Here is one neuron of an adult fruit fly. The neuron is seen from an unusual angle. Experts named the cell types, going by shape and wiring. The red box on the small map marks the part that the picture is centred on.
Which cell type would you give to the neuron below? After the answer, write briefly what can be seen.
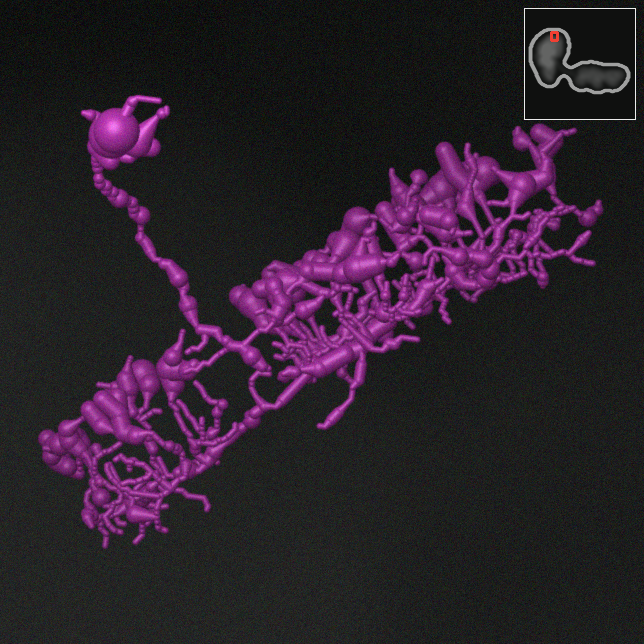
Its cell type is Dm4. Its broad class is optic-lobe intrinsic neuron. The cell body is at the upper left of the picture. Dozens of branch ends can be seen.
